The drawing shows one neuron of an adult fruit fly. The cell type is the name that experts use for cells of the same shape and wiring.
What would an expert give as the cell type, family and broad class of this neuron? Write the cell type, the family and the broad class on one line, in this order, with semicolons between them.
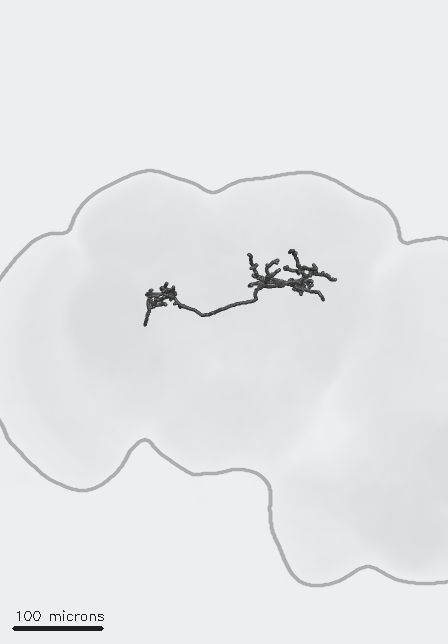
CB3010; hemilineage DM5_central; central-brain intrinsic neuron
